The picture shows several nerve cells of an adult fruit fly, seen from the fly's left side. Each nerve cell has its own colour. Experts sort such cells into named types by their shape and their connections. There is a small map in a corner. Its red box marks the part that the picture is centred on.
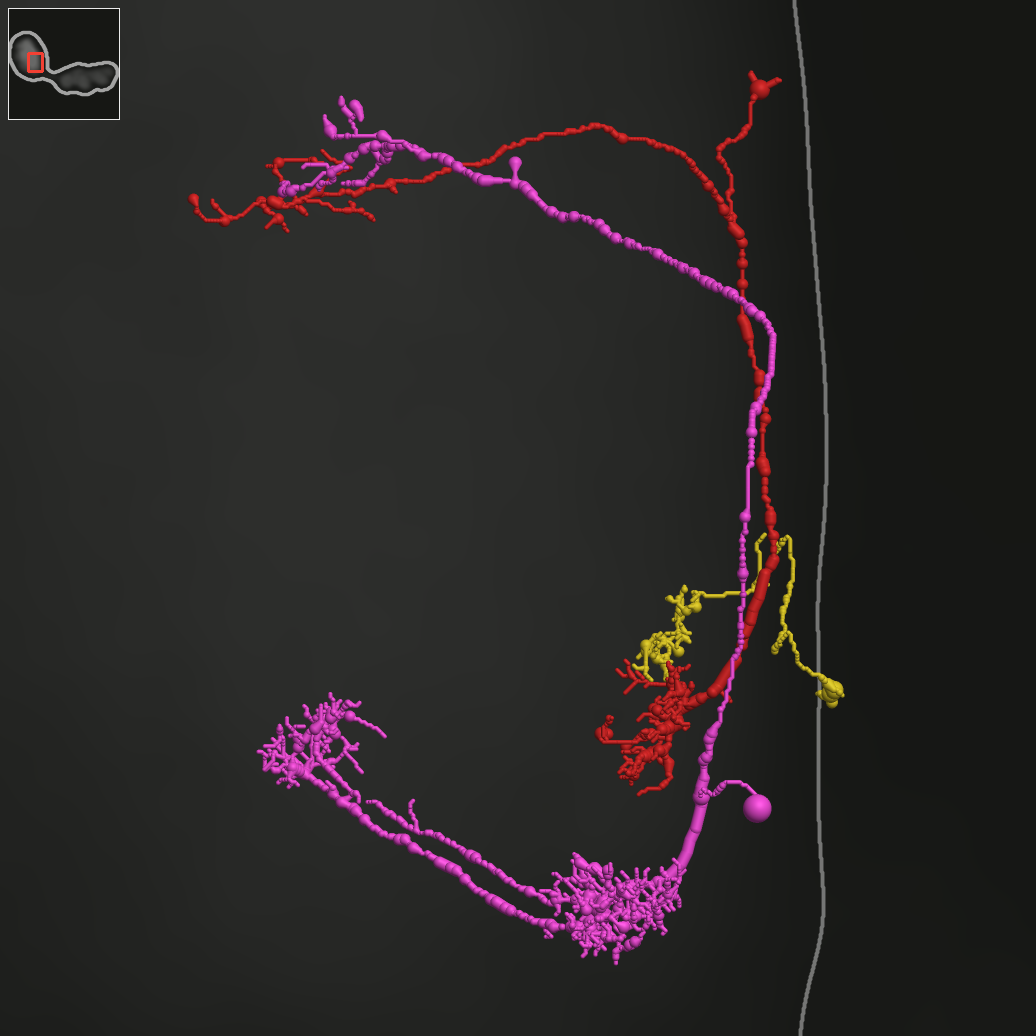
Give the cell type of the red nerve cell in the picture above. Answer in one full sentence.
The cell type name for this nerve cell is LPC1.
